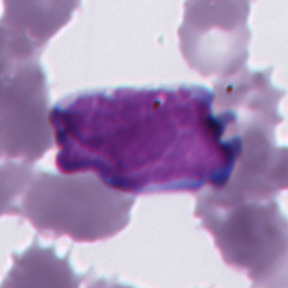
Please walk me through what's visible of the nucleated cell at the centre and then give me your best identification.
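Nearly the whole cell takes a purple-violet stain, darker and bluer at its margins. Within the purple mass no nucleoli are visible. No granules can be made out anywhere over the cell. One tiny dark dot sits on the upper part of the cell. This cell is a myeloblast.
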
